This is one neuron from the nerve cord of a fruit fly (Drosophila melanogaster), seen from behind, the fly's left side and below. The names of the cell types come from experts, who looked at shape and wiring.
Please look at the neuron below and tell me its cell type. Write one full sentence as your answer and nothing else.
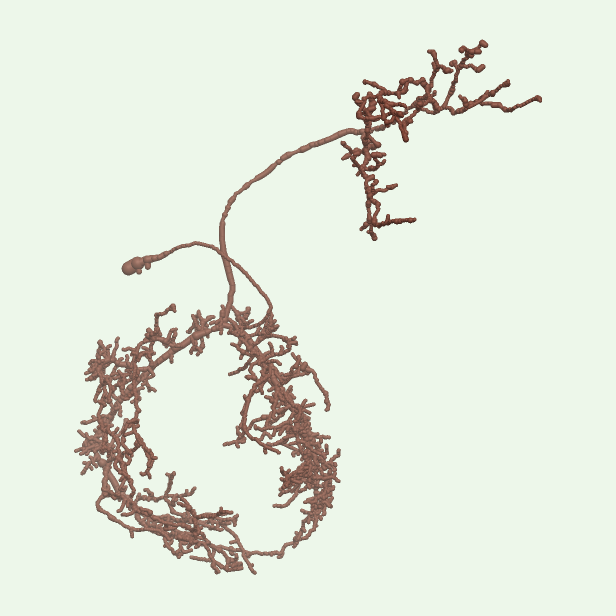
The neuron is a member of cell type IN19A027.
